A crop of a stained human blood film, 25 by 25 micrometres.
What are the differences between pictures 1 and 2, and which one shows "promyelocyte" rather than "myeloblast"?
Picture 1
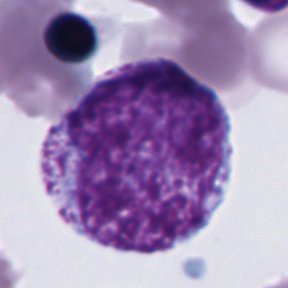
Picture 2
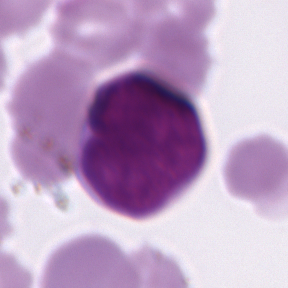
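Picture 1 shows a promyelocyte, and picture 2 shows a myeloblast. The cell in picture 1 is about 17 micrometres across, and a darker central mass takes up most of it, with granules lying over this mass as well as the edge and blurring its boundary. A paler granular zone runs mainly along its left edge, where the background between the granules is pale bluish.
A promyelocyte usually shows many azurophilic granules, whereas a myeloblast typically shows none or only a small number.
In picture 2 the nucleus fills almost the whole cell, and the outline is somewhat angular, with blunt corners rather than a smooth circle. A faint fold or cleft line crosses the left part of that nucleus, and its chromatin stains dark purple and looks fairly even, without coarse clumps.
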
